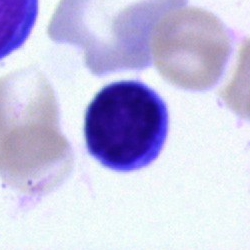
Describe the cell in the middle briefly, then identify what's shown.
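This one's chromatin is dense and stains deep purple-blue all through. Cytoplasm is scant, a thin rim at the edge at most. You won't see granules anywhere in the cell, and the surface has no projections. It's a lymphocyte.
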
